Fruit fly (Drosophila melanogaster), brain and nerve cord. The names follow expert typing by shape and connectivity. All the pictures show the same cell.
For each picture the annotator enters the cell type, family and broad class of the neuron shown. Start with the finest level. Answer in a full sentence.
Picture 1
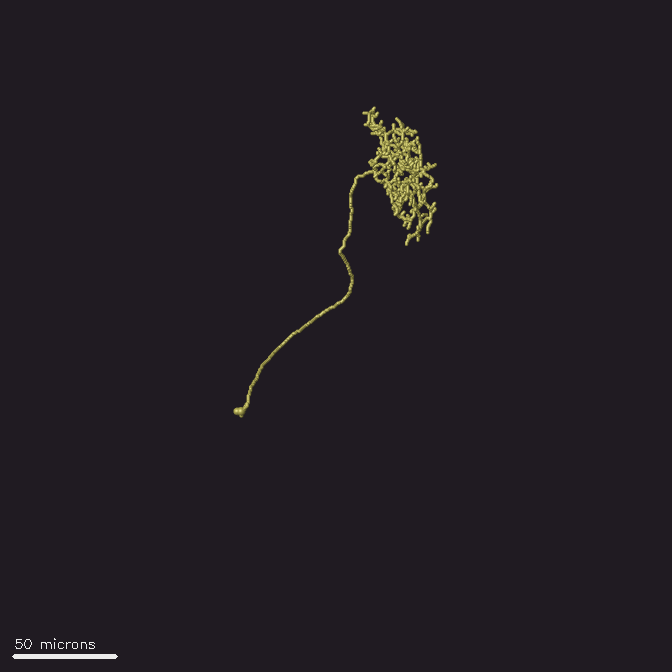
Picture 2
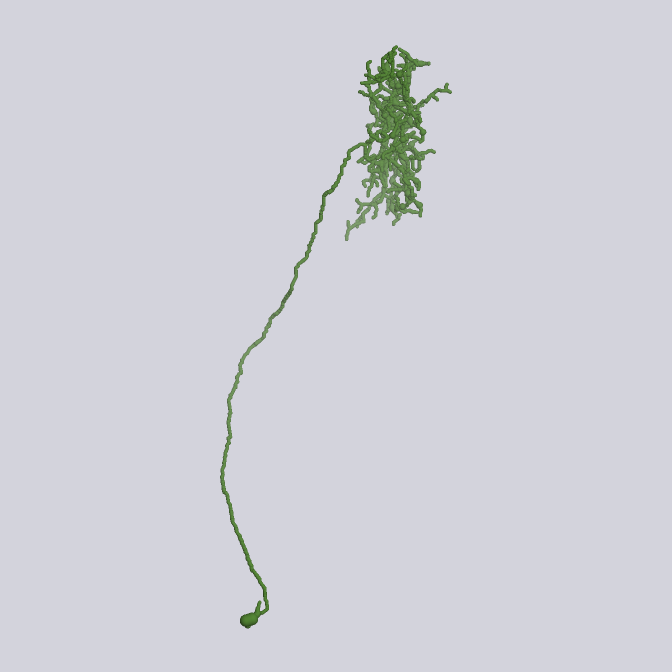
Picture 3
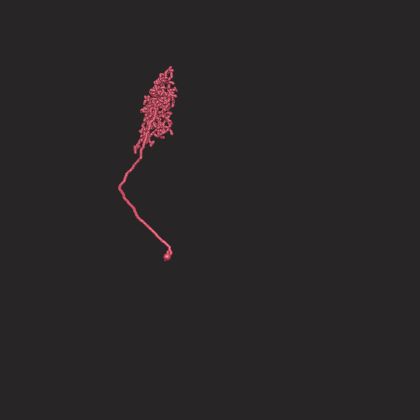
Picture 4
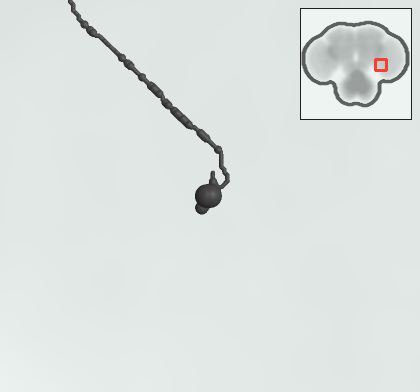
Type Li34b of the Li family, an optic-lobe intrinsic neuron.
